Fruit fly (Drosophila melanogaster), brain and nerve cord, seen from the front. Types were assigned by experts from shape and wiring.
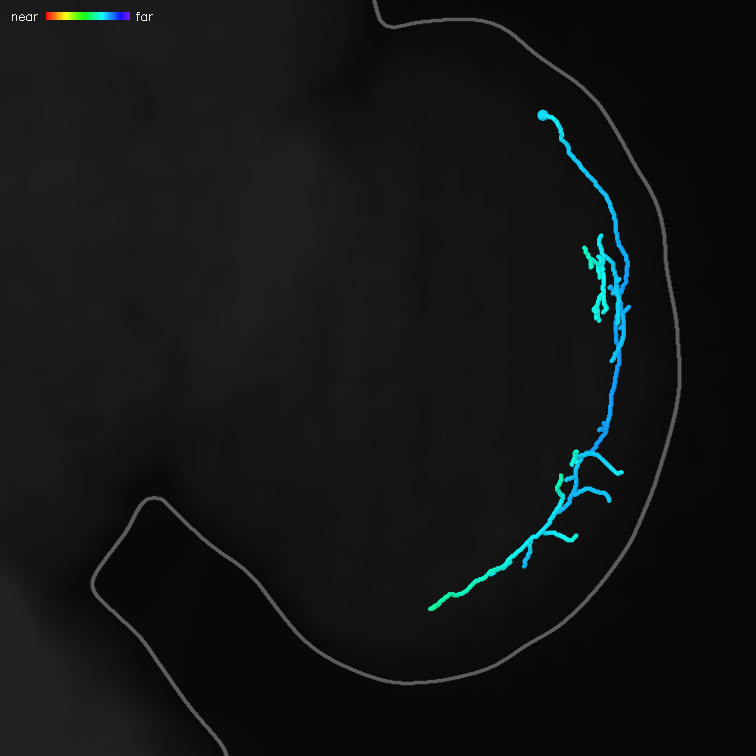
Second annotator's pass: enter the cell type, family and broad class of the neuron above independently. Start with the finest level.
Cm10; Cm; optic-lobe intrinsic neuron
